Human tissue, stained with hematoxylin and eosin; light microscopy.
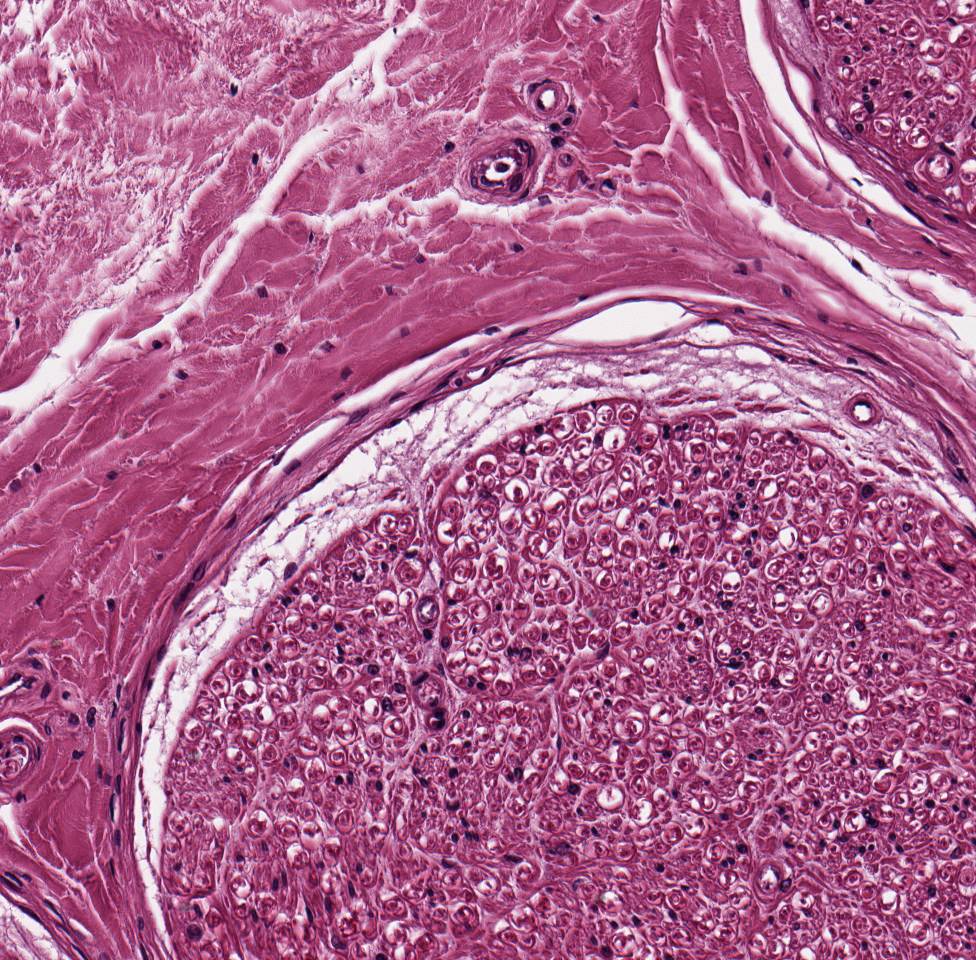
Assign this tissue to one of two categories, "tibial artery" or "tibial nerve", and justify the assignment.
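This is tibial nerve. A large rounded bundle fills the lower right; a second is cut at the upper right corner. The large one is packed with small round profiles, most a pink central dot in a clear ring, among scattered small dark nuclei.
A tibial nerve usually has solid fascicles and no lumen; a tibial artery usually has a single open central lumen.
A thin layer of flattened cells with elongated nuclei wraps the large bundle's edge.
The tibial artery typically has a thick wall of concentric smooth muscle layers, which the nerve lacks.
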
